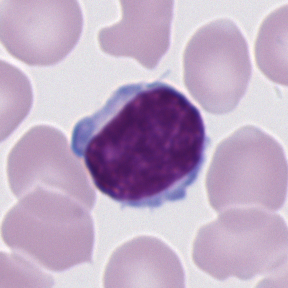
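Typical lymphocyte in a peripheral blood smear, its pale blue cytoplasm finishing in an irregular outer edge with small blunt projections. The chromatin is dark purple and coarsely clumped, and you won't find a nucleolus anywhere in the nucleus.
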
